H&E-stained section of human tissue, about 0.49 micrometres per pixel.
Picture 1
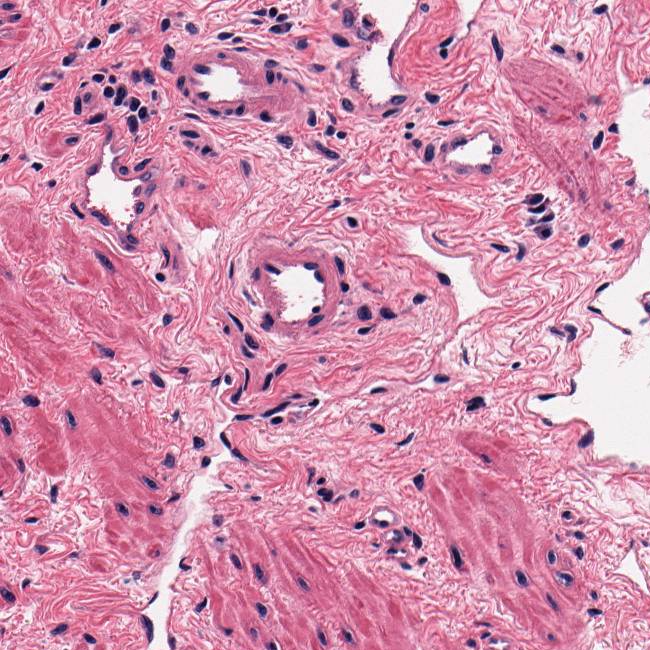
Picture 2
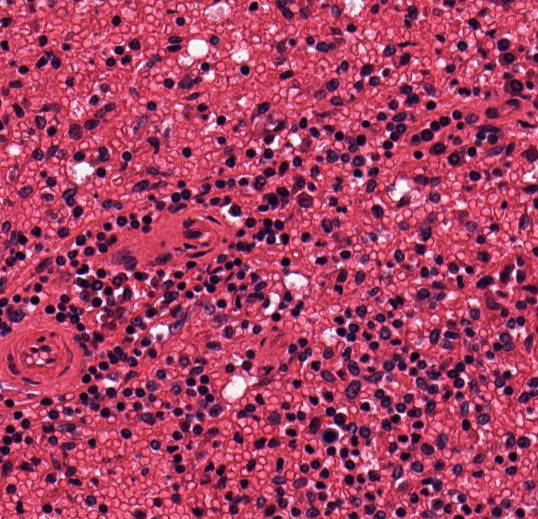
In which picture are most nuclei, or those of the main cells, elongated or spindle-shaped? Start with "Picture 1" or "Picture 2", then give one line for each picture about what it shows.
Picture 1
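Picture 1: The smooth muscle cells have elongated nuclei with blunt ends.
Picture 2: The scattered nucleated cells are mostly small with round, dark-staining nuclei and scant cytoplasm.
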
